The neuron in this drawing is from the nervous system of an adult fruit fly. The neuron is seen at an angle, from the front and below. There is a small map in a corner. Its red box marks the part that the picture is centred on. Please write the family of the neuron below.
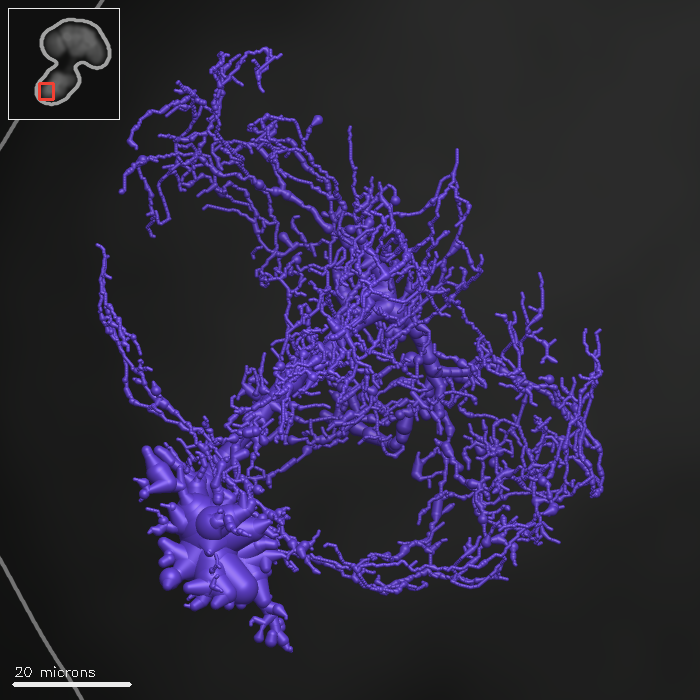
hemilineage 00B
